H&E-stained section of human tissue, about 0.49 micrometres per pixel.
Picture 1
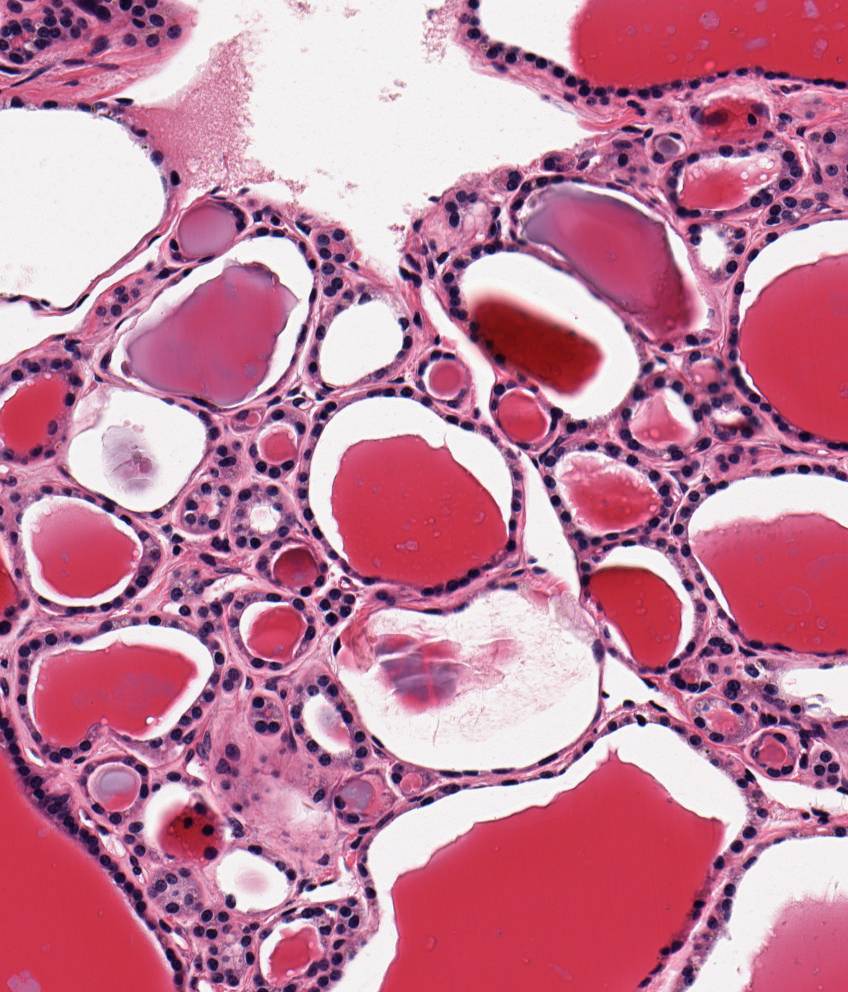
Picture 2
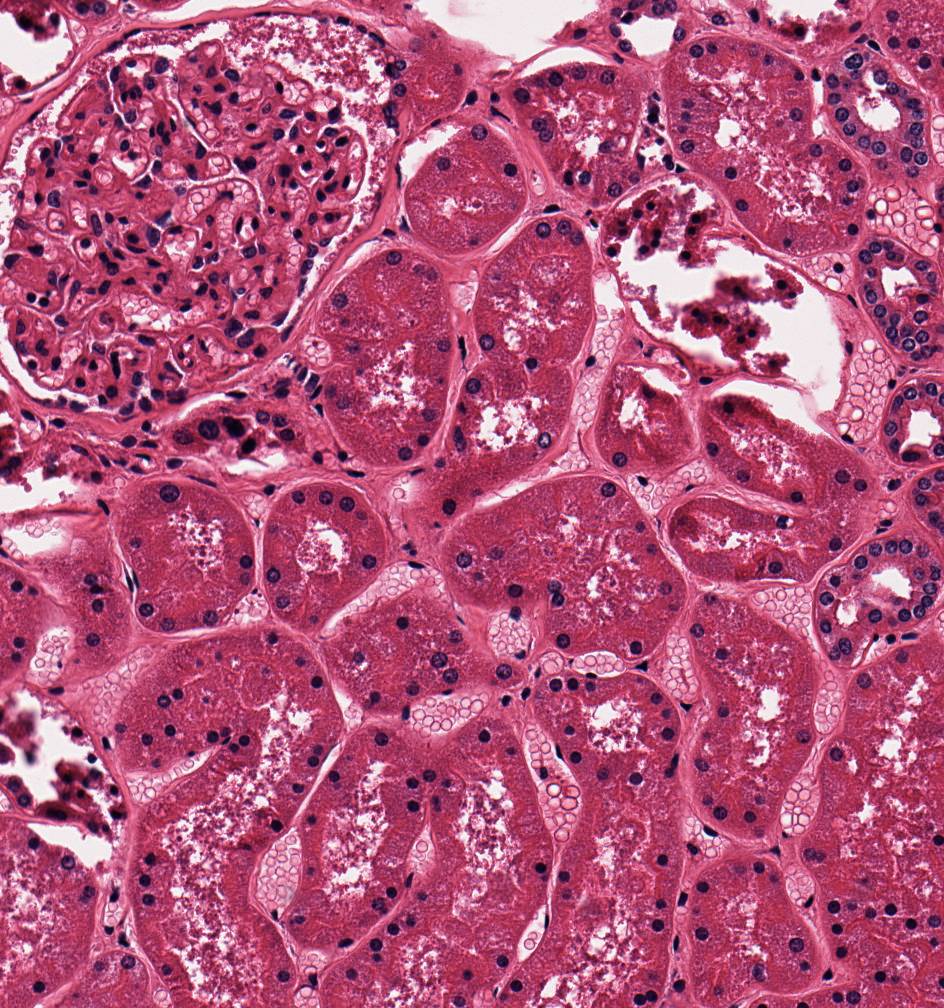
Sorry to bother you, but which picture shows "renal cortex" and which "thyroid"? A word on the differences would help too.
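Thyroid appears in picture 1 and renal cortex in picture 2. The thyroid consists of closely packed rounded follicles of widely varying size, each lined by a single layer of flattened to low cuboidal cells with small, round, dark nuclei. The renal cortex contains a single rounded glomerulus, with a thin capsule and narrow clear space, in the upper left corner. Most of the field is closely packed tubules in cross-section, lined by single layers of large cells with abundant deep pink granular cytoplasm and round dark nuclei.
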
